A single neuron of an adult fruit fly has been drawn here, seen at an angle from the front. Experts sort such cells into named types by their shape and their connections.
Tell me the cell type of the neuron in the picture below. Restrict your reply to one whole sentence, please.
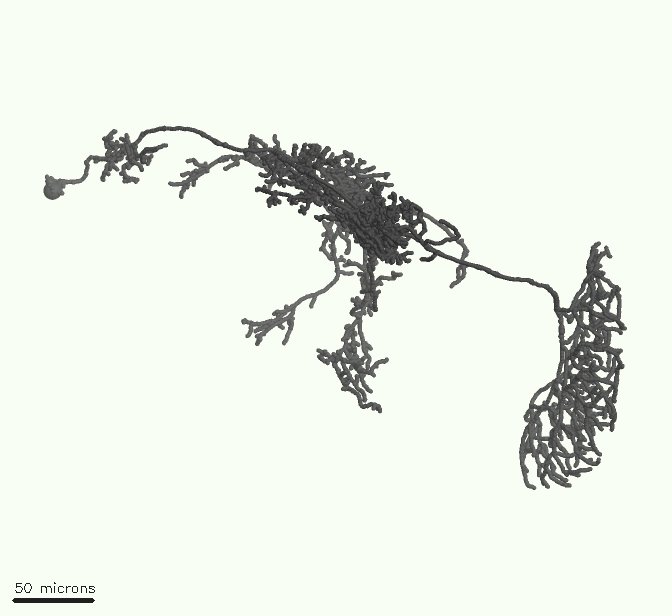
This neuron is included in the cell type LoVC1.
